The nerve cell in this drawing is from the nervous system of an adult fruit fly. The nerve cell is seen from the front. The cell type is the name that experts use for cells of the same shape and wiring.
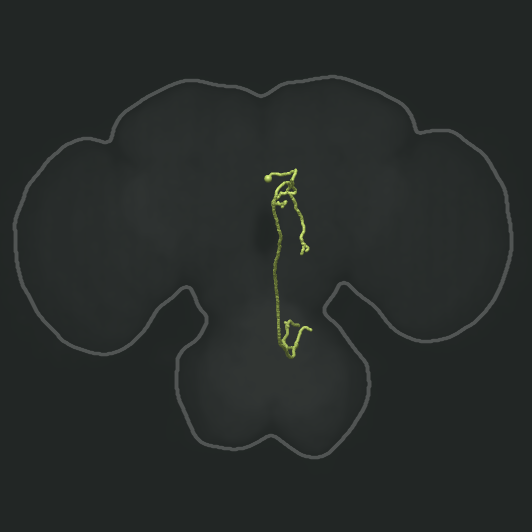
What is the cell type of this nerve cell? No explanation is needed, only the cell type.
DNpe018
